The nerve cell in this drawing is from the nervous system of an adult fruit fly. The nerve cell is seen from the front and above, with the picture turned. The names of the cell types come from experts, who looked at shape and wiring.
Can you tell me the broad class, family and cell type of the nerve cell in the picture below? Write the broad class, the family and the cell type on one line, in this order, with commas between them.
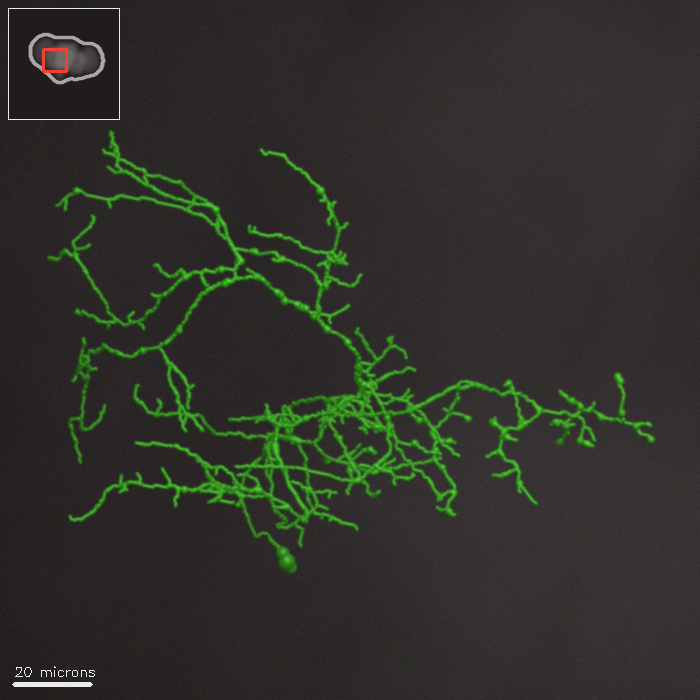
central-brain intrinsic neuron, hemilineage DL1_ventral, AVLP522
